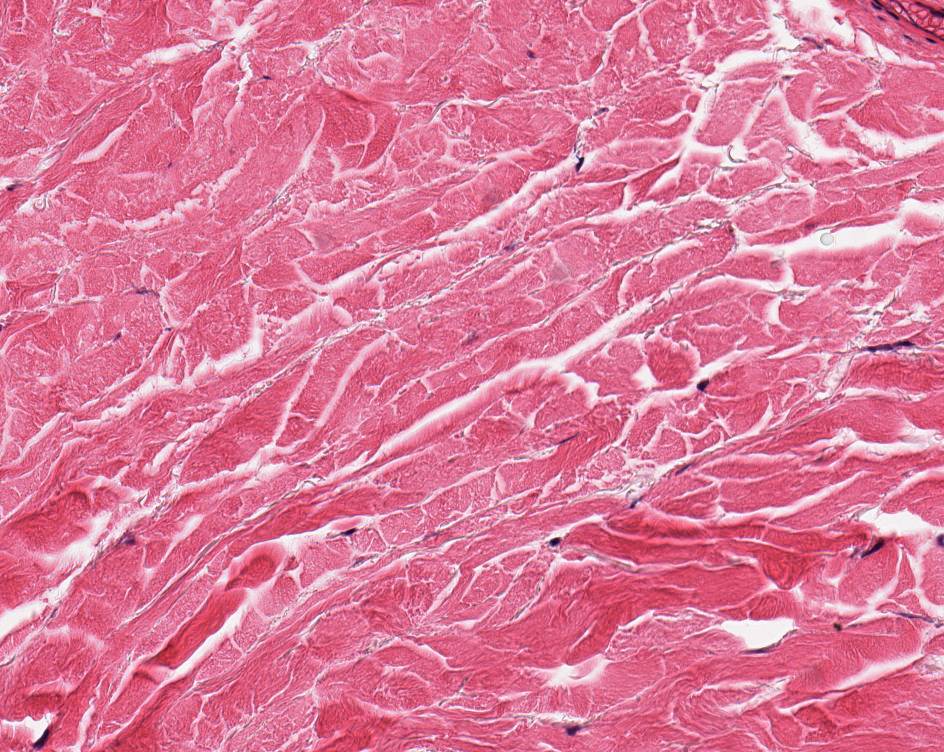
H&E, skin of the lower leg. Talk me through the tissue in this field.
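Closely packed pink fibre bundles occupy the entire field, and no epithelium is present. The bundles run mainly diagonally, from lower left to upper right. Nuclei are very sparse, lying singly and widely scattered between the bundles. These few nuclei are small, dark and elongated.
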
